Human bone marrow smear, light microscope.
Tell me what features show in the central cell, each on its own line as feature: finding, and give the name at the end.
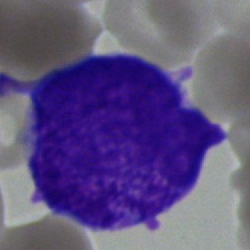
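Outline: roughly round but uneven, broad bulge on the right side
Surface: several small knob-like projections, one at the upper right, one at the bottom
Strand: thin and purple, running from the left edge of the cell toward the edge of the picture
Vacuoles: none clearly seen
Name: blast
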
